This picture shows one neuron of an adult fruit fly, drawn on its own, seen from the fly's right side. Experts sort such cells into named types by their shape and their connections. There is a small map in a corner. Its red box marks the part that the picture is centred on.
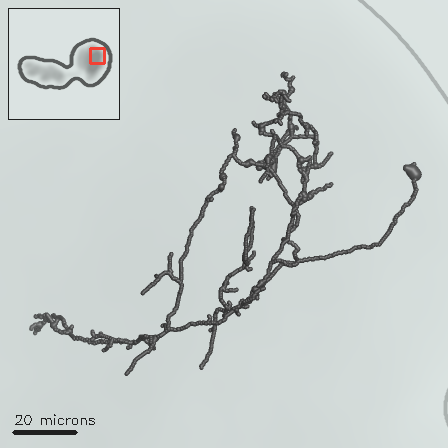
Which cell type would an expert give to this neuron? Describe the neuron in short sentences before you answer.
The cell body can be seen on the right of the picture. By the scale bar it is about 130 microns wide in this view. The picture shows dozens of branch ends. This is a central-brain intrinsic neuron. It is of cell type SLP162.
